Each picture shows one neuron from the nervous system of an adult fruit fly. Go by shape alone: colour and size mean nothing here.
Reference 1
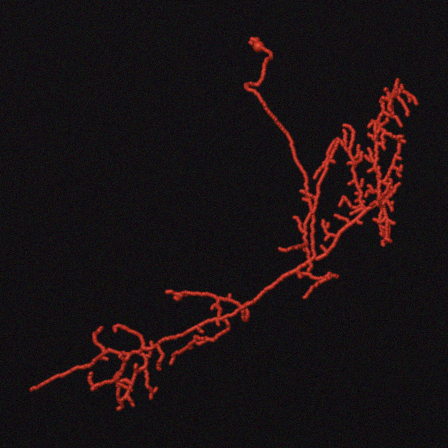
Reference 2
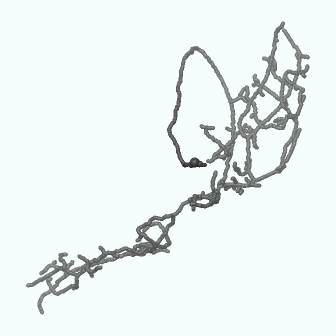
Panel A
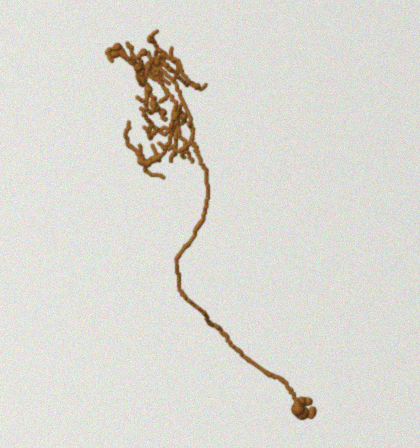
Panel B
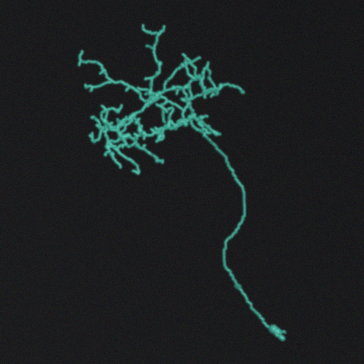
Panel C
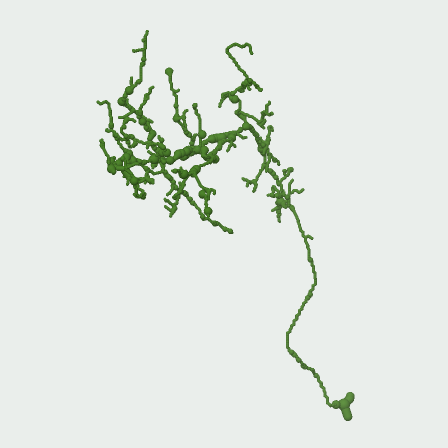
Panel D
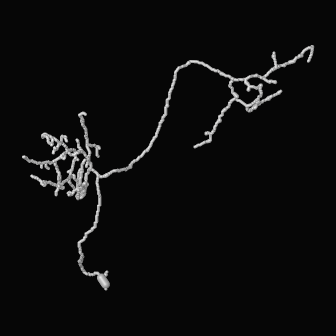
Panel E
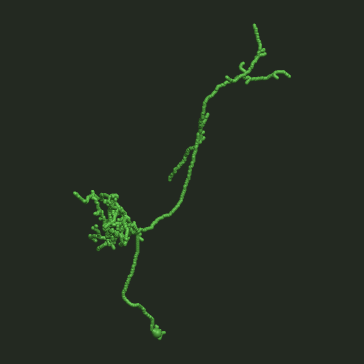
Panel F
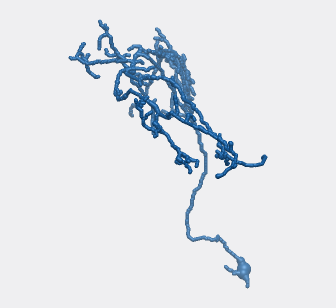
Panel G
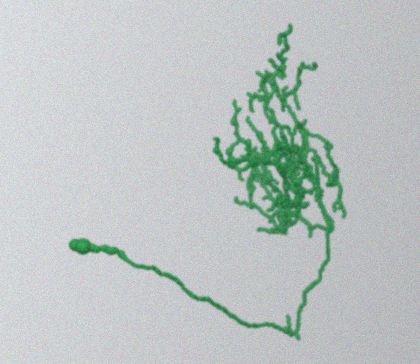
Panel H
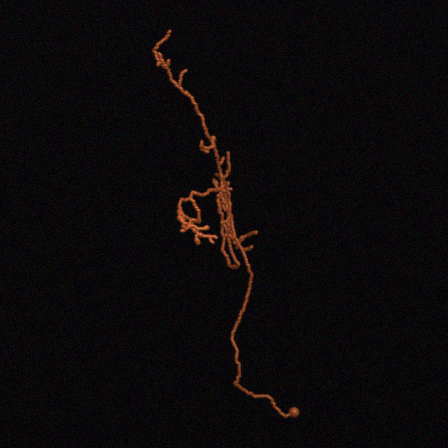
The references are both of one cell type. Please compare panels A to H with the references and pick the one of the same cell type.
Panel F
